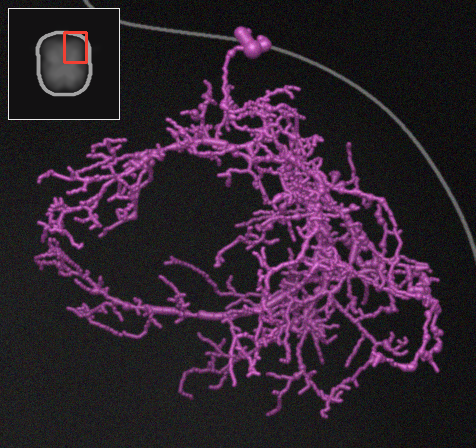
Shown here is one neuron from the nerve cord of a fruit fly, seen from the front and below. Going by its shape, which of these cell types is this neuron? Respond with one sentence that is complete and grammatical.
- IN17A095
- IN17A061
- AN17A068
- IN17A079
It is to cell type IN17A061 that the neuron belongs.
